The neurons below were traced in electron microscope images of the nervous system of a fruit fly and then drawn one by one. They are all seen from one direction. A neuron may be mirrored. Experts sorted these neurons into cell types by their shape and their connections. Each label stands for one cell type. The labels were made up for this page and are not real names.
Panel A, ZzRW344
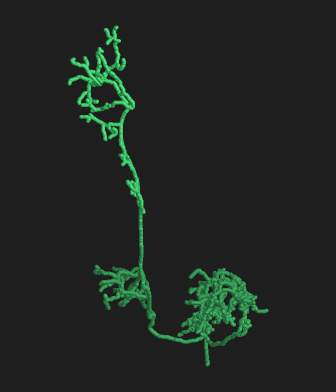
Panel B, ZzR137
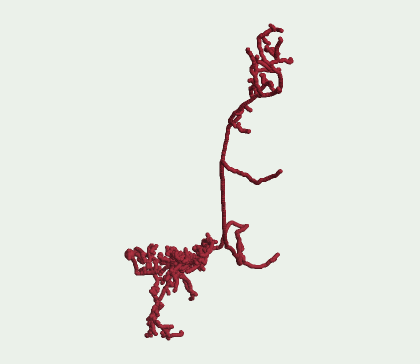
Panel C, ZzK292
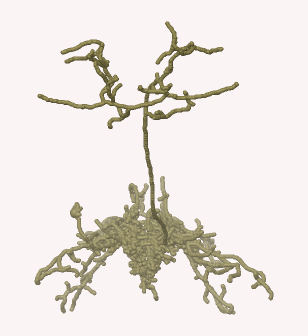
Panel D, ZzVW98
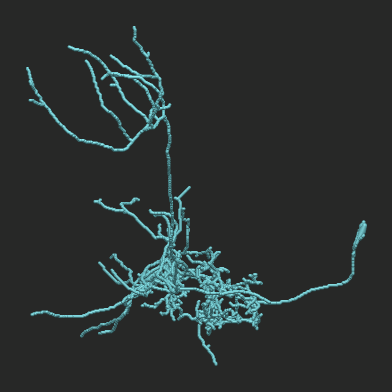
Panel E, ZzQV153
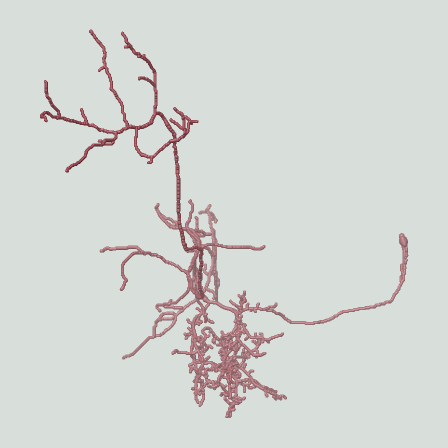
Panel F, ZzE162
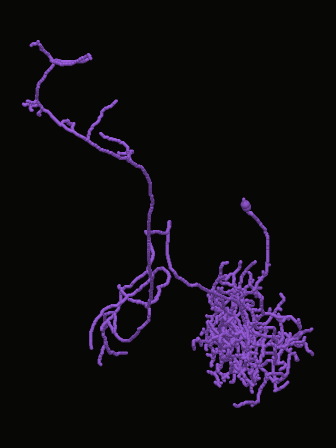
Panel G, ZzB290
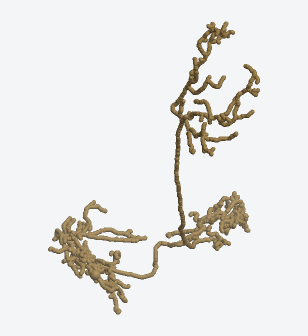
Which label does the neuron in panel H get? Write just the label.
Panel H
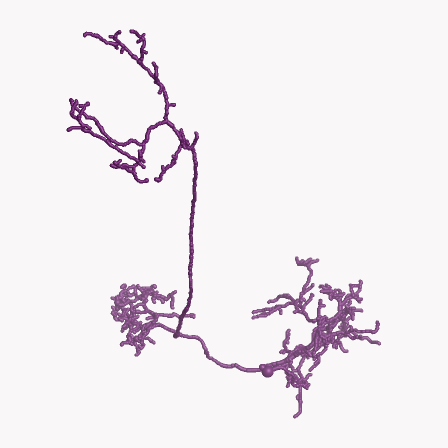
ZzB290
